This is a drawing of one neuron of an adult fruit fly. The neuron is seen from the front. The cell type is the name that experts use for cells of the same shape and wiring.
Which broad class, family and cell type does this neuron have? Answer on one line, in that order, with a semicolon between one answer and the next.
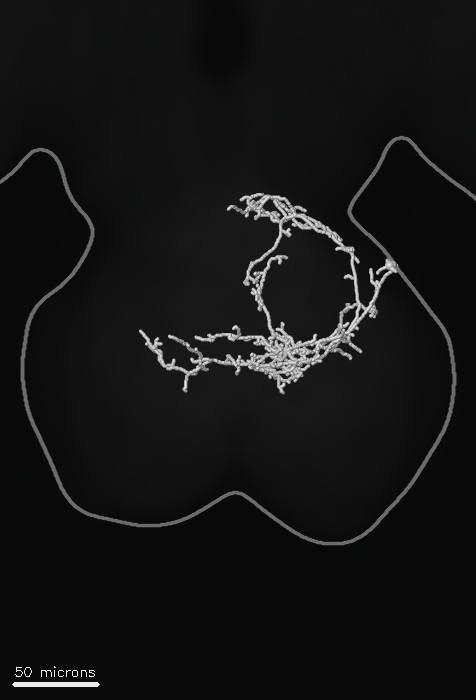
nerve-cord intrinsic neuron; hemilineage 11A; IN11A004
